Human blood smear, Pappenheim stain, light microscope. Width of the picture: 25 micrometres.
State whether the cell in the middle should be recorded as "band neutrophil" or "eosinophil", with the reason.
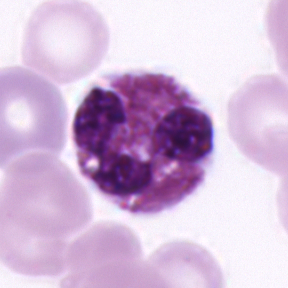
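Eosinophil is my answer. The nucleus lies in lobes toward the edge of the cell, leaving cytoplasm in the centre.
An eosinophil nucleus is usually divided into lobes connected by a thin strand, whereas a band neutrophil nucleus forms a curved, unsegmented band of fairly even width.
Beyond that, the outline of the cell is round, and it is about 13 micrometres across. The chromatin is dark purple and coarsely clumped. A few small pale unstained spots lie in the lower half of the cell.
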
